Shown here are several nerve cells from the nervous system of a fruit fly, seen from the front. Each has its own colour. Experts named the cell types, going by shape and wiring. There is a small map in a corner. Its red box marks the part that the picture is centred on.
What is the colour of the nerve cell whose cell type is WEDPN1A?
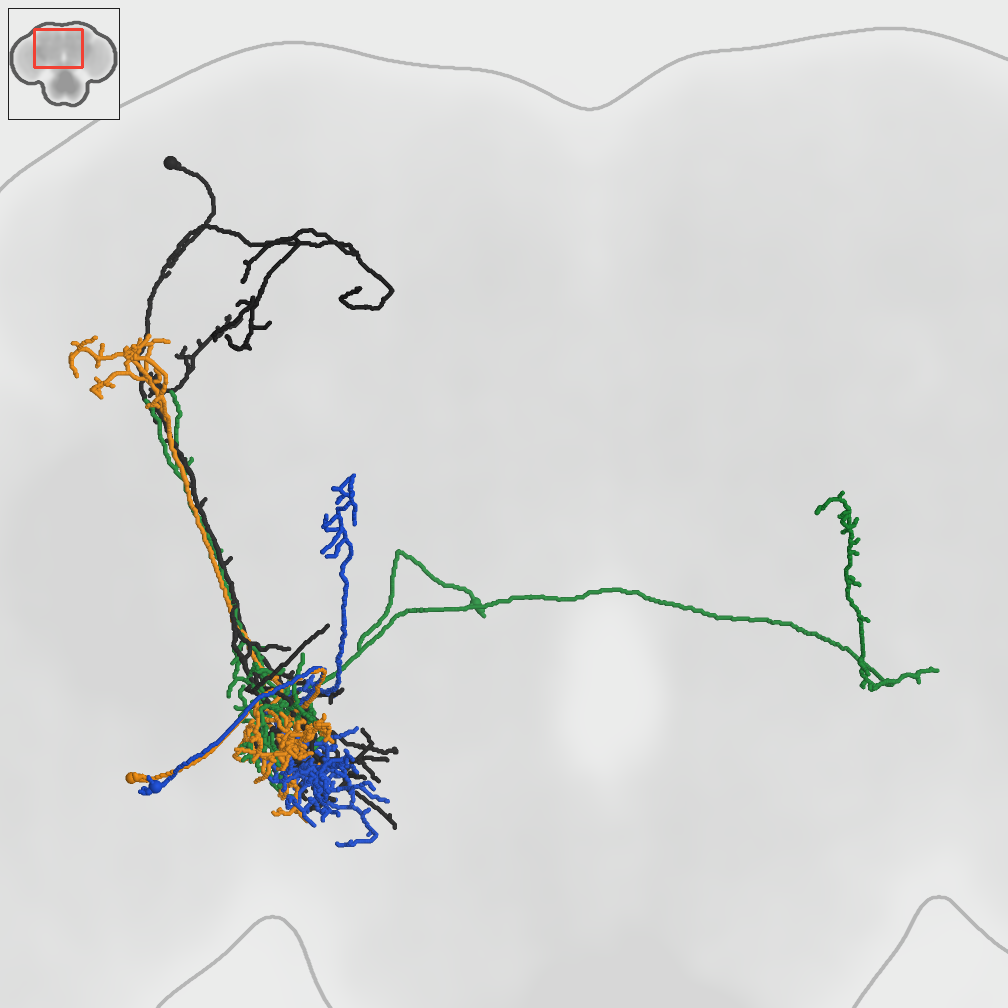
orange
